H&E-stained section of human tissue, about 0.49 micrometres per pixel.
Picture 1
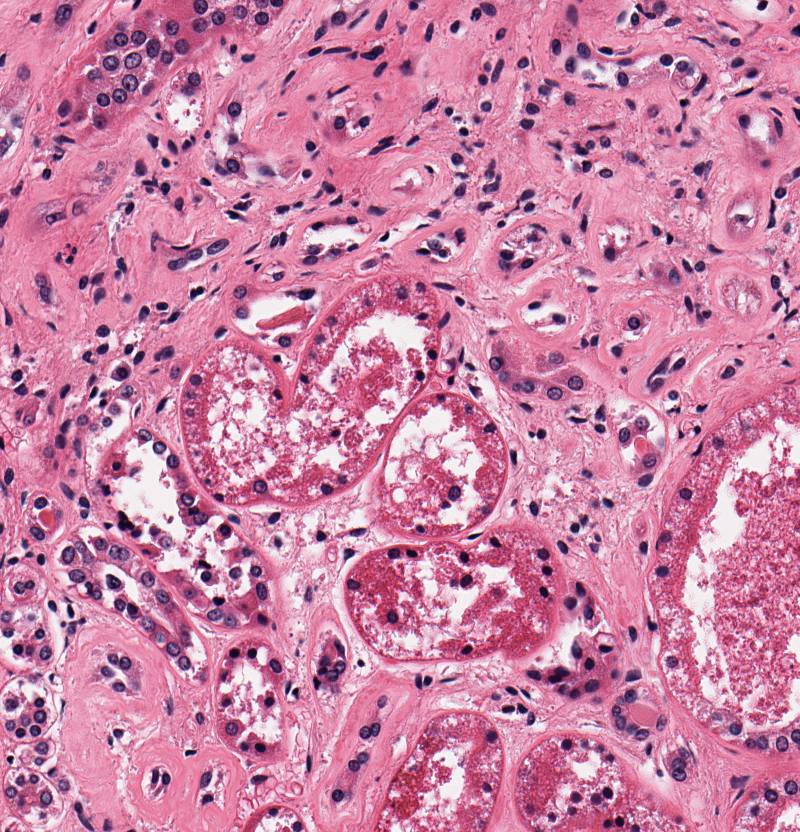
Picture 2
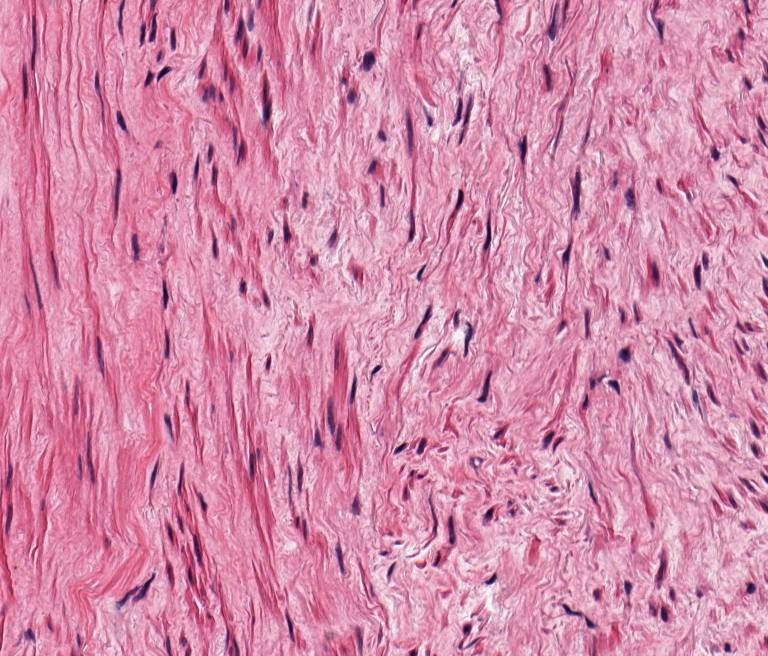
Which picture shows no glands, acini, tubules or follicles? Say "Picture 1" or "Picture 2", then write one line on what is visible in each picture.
Picture 2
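What picture 1 shows: The field is made up of many small rounded tubular profiles set in fibrous stroma.
What picture 2 shows: No epithelium or glands are present anywhere in the field.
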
